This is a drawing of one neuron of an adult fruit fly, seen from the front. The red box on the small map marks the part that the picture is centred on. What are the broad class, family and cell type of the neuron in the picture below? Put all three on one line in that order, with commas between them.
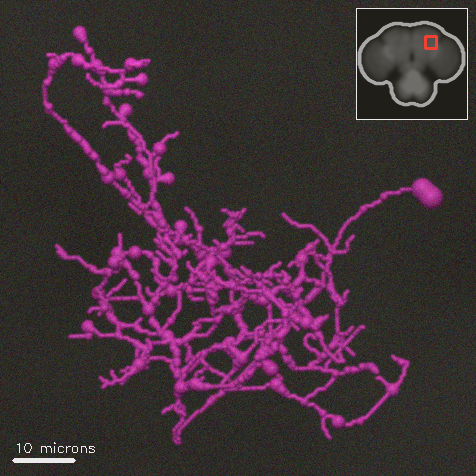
central-brain intrinsic neuron, hemilineage VLPp&l1_anterior, PLP086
